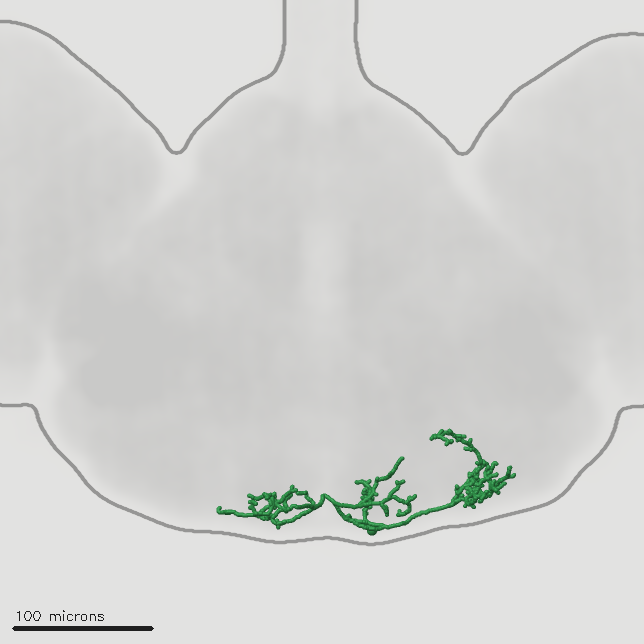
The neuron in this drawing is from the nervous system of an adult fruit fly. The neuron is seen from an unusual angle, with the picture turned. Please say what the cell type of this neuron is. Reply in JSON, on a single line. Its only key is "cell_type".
{"cell_type": "SMP102"}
